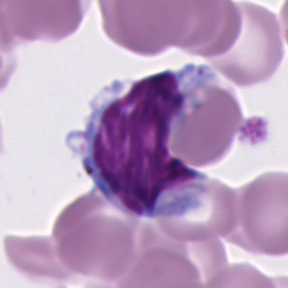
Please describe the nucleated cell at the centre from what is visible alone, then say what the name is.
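Margin irregular and ragged, with small frayed blebs. Nucleus occupies most of the cell. Chromatin dark purple, streaky, strand-like. Cytoplasm pale blue. Cell: typical lymphocyte.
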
